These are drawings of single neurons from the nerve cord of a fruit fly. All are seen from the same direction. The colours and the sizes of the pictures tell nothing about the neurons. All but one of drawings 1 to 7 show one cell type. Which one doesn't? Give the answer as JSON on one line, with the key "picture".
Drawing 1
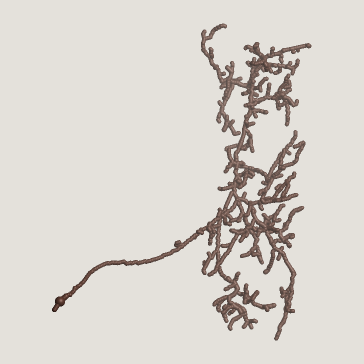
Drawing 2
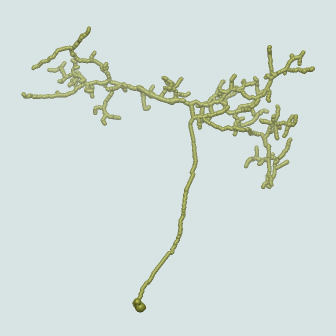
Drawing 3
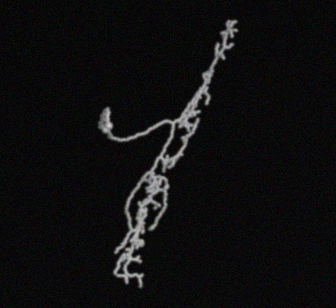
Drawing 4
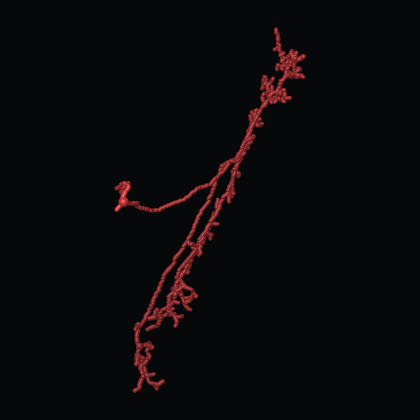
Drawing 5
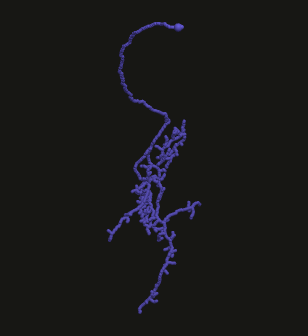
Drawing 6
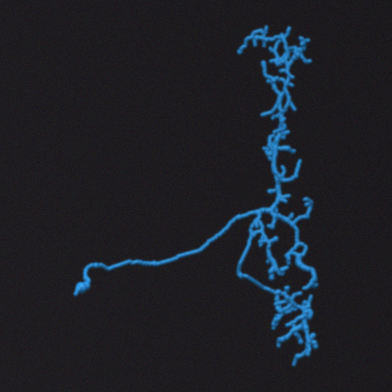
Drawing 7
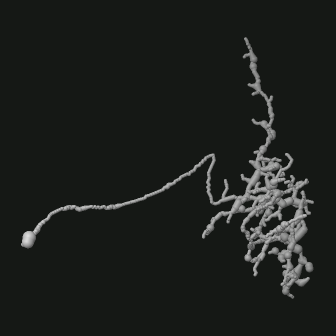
{"picture": 1}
